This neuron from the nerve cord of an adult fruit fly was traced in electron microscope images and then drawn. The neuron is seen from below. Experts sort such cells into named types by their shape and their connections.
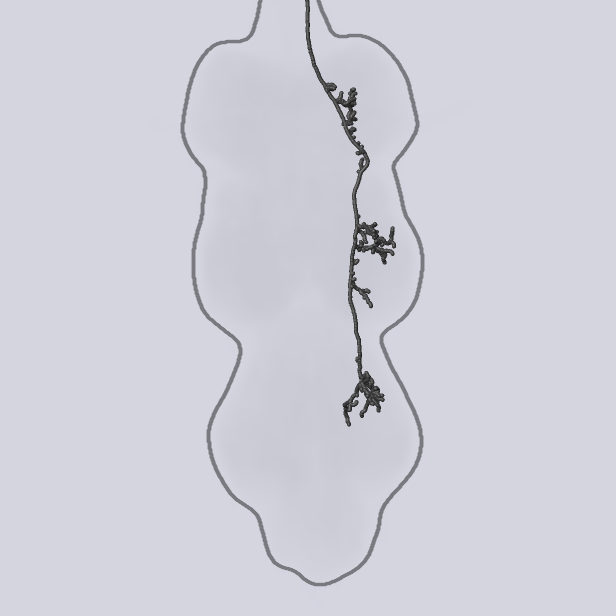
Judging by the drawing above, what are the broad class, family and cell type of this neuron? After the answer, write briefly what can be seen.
Its broad class is descending neuron. Its family is hemilineage MD3. The cell type is DNg31. No cell body is drawn. In this view it is more than twice as tall as it is wide.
